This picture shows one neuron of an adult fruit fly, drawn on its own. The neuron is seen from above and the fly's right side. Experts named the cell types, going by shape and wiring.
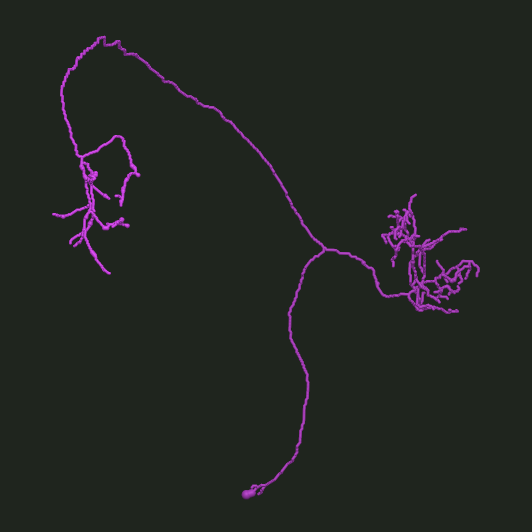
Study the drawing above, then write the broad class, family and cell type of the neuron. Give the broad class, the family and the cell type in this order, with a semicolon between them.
central-brain intrinsic neuron; hemilineage ALlv1; M_lvPNm40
